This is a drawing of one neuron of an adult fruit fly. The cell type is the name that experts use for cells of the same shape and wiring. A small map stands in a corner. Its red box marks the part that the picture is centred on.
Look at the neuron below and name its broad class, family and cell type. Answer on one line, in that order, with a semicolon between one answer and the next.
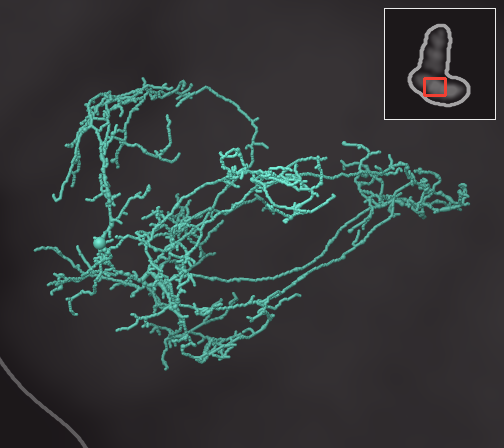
central-brain intrinsic neuron; hemilineage VLPl2_medial; AVLP176_c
